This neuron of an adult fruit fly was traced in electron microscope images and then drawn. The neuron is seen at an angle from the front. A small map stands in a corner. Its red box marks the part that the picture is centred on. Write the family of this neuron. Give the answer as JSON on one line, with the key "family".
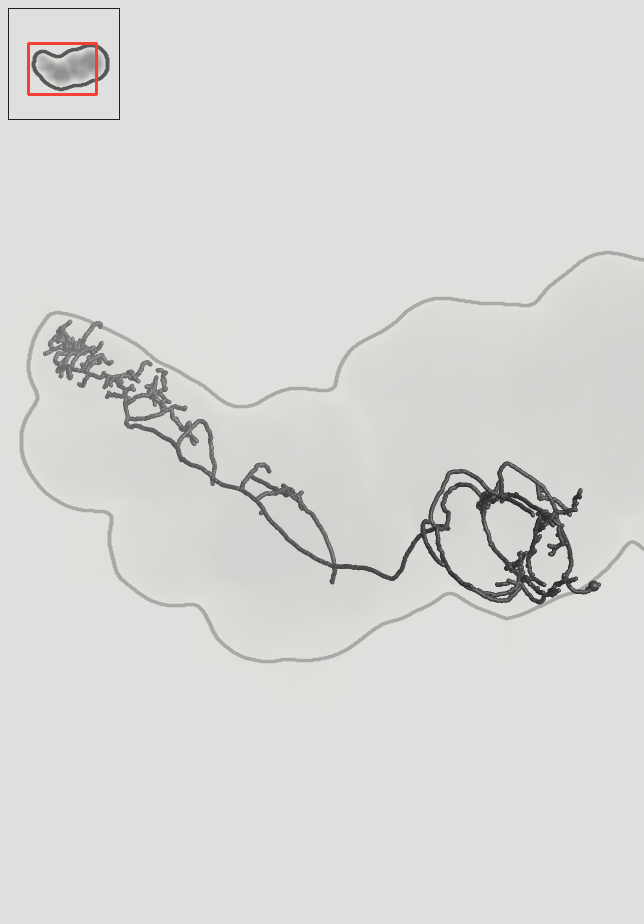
{"family": "DNge"}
